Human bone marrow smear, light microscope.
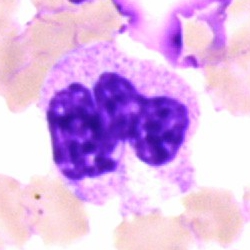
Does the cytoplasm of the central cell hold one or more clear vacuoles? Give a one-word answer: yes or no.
No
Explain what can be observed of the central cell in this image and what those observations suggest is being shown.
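Coarse clumps of dark purple chromatin are separated by paler patches, and no nucleoli are visible. Plentiful pale pinkish-lilac cytoplasm, widest below the nucleus, carries fine pinkish-purple granules throughout. This is a segmented neutrophil.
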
